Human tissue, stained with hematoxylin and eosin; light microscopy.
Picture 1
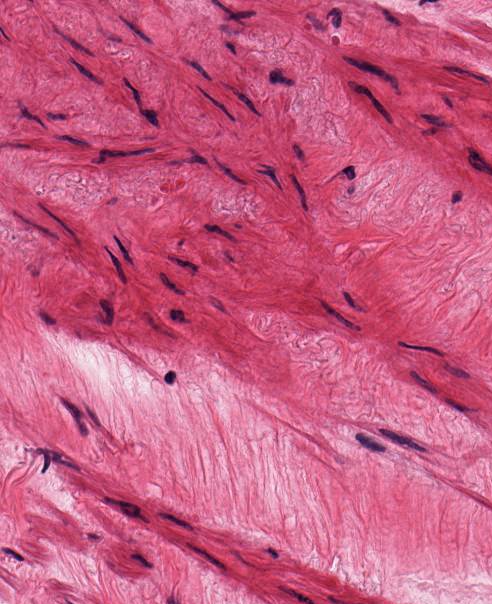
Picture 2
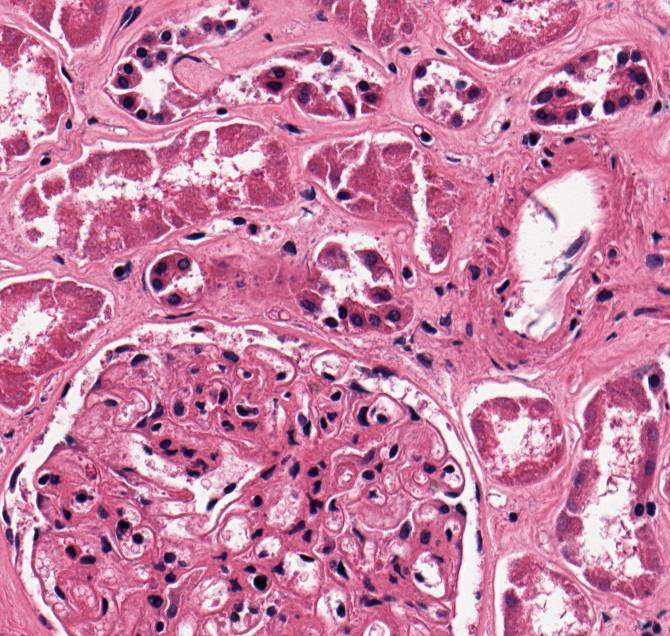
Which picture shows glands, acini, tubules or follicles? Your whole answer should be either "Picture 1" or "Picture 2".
Picture 2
